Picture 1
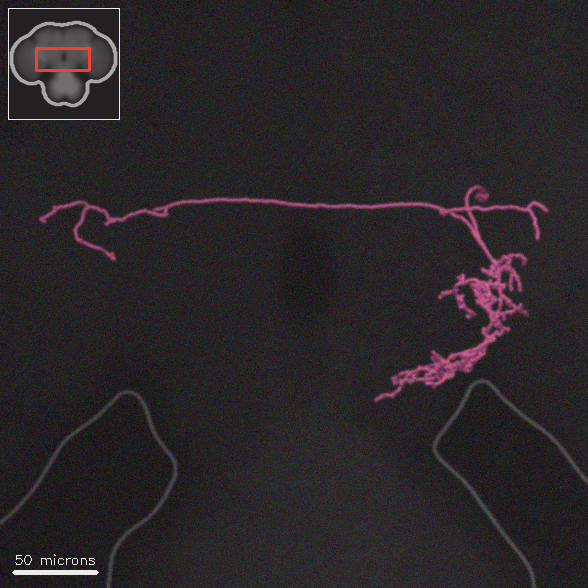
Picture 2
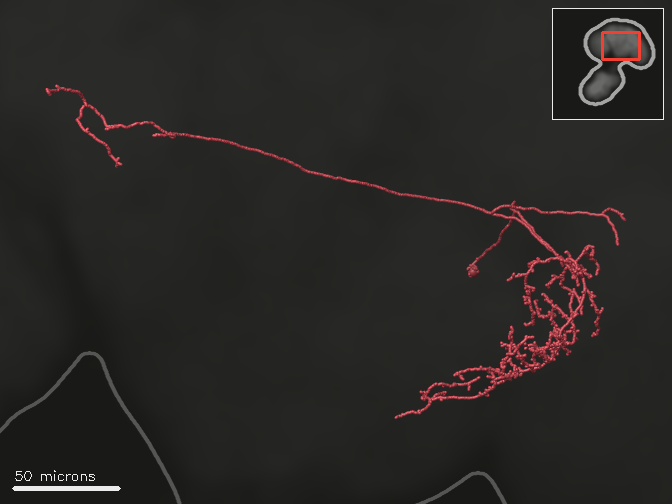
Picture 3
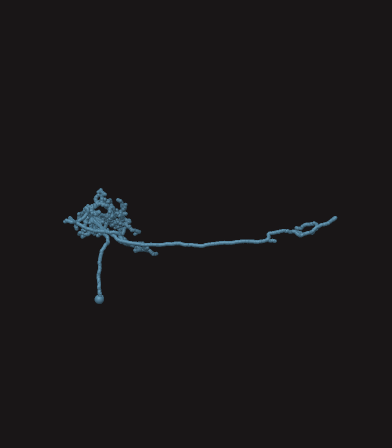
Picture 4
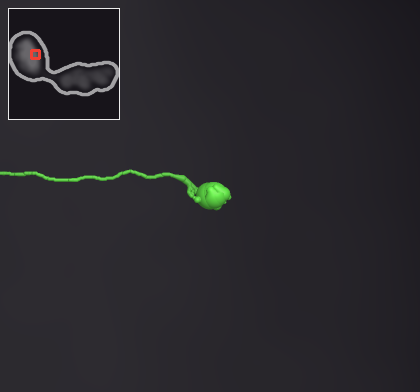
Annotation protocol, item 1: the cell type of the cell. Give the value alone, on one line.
CB1908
